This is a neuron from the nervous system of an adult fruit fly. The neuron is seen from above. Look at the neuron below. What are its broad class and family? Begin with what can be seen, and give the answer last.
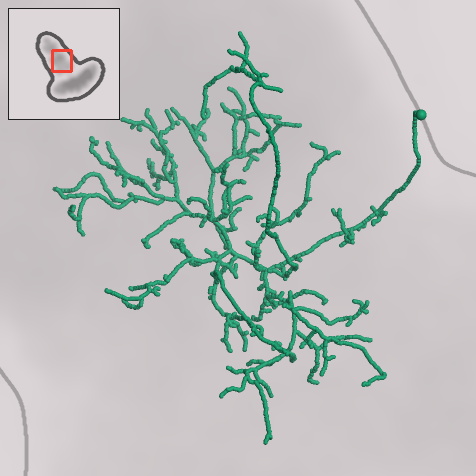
The cell body is at the upper right of the picture. Dozens of branch ends can be seen. This is a nerve-cord intrinsic neuron. The family is hemilineage 11A.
